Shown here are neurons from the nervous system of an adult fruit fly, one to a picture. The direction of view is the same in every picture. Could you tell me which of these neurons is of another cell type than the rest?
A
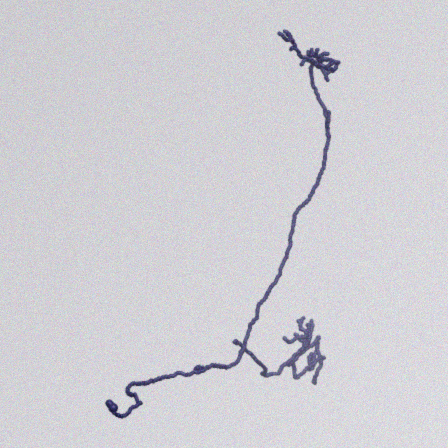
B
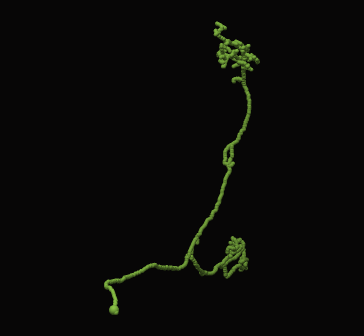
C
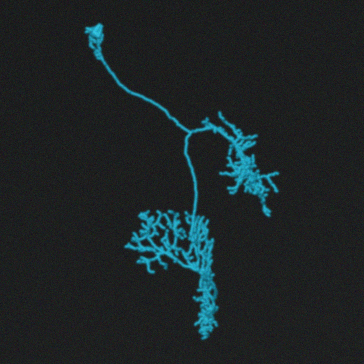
Picture C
